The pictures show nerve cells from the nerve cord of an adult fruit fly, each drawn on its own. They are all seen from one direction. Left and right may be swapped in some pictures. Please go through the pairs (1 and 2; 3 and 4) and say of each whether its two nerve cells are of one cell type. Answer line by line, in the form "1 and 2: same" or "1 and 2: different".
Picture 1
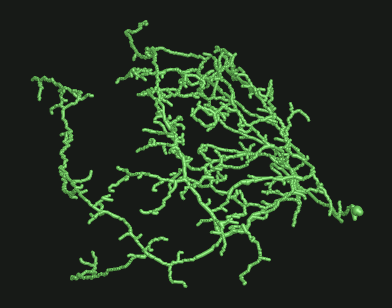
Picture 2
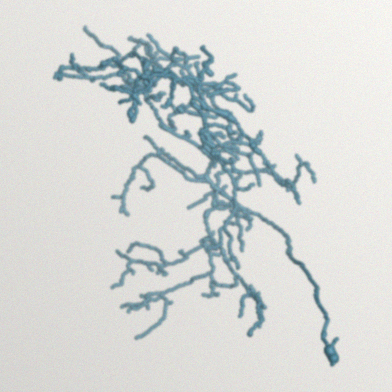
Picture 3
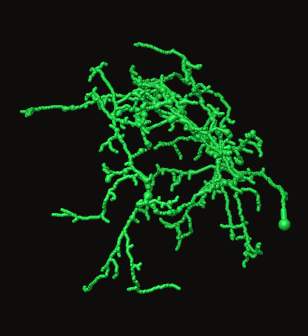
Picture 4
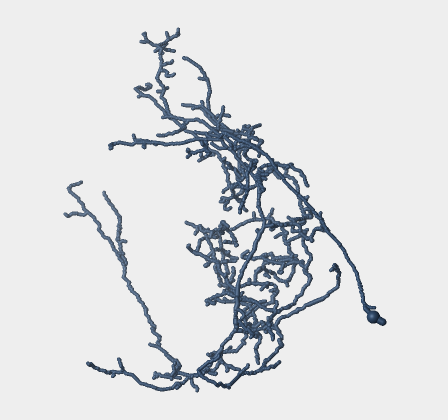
1 and 2: different
3 and 4: same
